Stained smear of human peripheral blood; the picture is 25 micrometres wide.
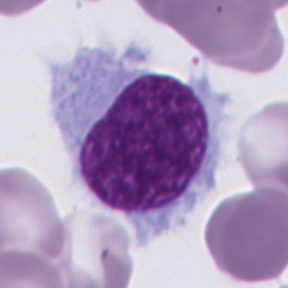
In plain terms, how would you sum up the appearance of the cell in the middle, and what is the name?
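Starting with the border, it is ragged and carries many fine hair-like projections. Next, the cytoplasm is pale greyish-blue and shows no distinct granules. Last, the nucleus shows no distinct nucleoli. Name: hairy cell.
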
